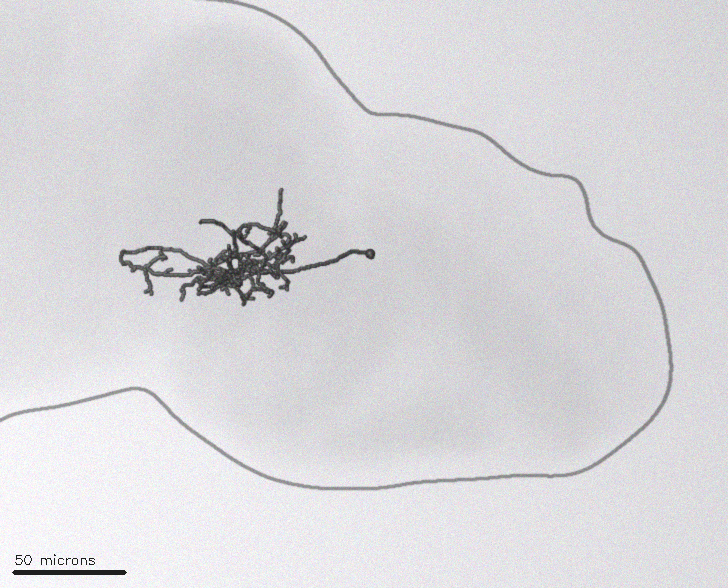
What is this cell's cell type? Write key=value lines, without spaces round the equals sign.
cell_type=LHPV3b1_a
